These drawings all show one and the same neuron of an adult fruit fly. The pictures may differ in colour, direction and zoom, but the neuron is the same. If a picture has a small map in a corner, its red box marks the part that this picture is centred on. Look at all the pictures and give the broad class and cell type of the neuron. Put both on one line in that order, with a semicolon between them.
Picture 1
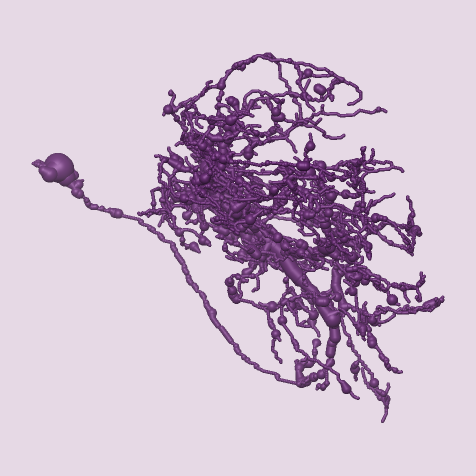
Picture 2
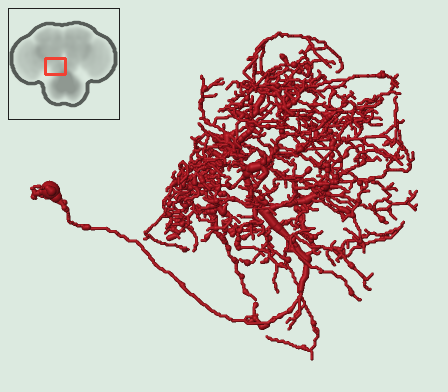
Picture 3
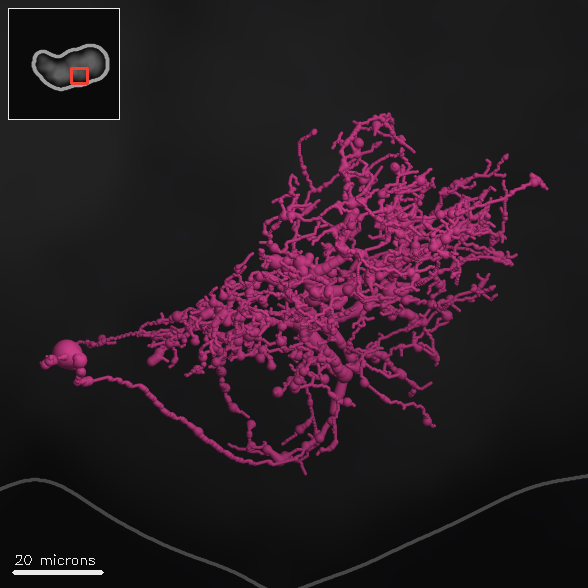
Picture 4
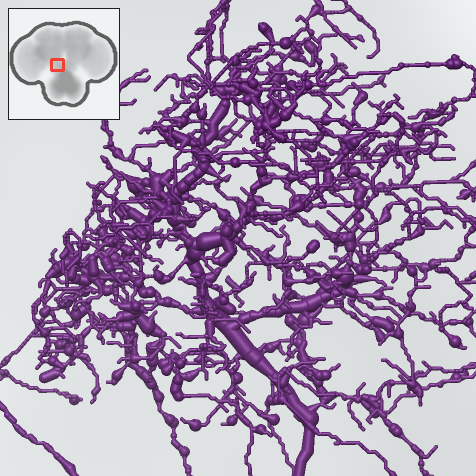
central-brain intrinsic neuron; GNG094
